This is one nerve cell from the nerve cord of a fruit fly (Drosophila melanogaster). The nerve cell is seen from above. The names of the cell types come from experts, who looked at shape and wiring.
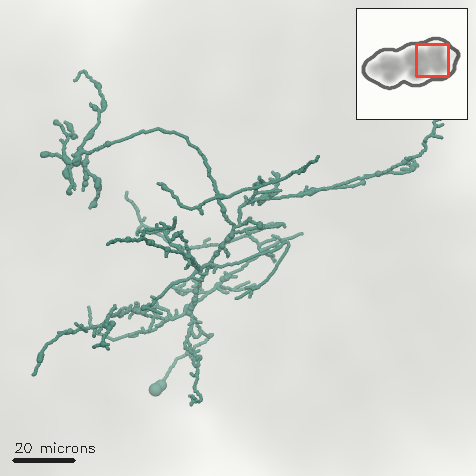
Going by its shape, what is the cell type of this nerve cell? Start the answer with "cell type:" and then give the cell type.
cell type: IN06B072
